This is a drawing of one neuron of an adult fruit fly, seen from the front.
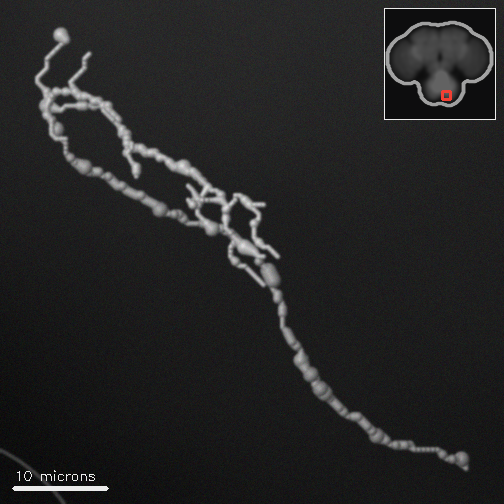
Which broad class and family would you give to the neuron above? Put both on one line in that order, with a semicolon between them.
sensory neuron entering the nerve cord; class mechanosensory tactile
